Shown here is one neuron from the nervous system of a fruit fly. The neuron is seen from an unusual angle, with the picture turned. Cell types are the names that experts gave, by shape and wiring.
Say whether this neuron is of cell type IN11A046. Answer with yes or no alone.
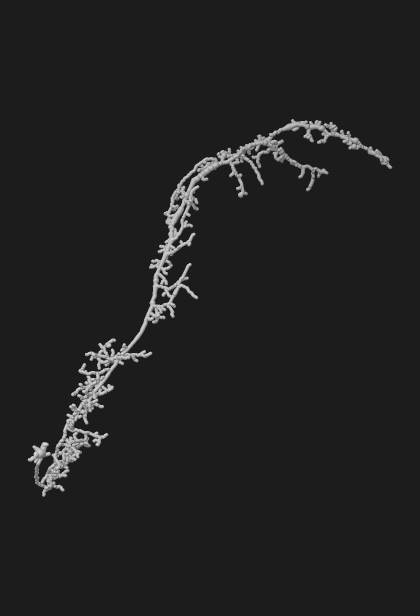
no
